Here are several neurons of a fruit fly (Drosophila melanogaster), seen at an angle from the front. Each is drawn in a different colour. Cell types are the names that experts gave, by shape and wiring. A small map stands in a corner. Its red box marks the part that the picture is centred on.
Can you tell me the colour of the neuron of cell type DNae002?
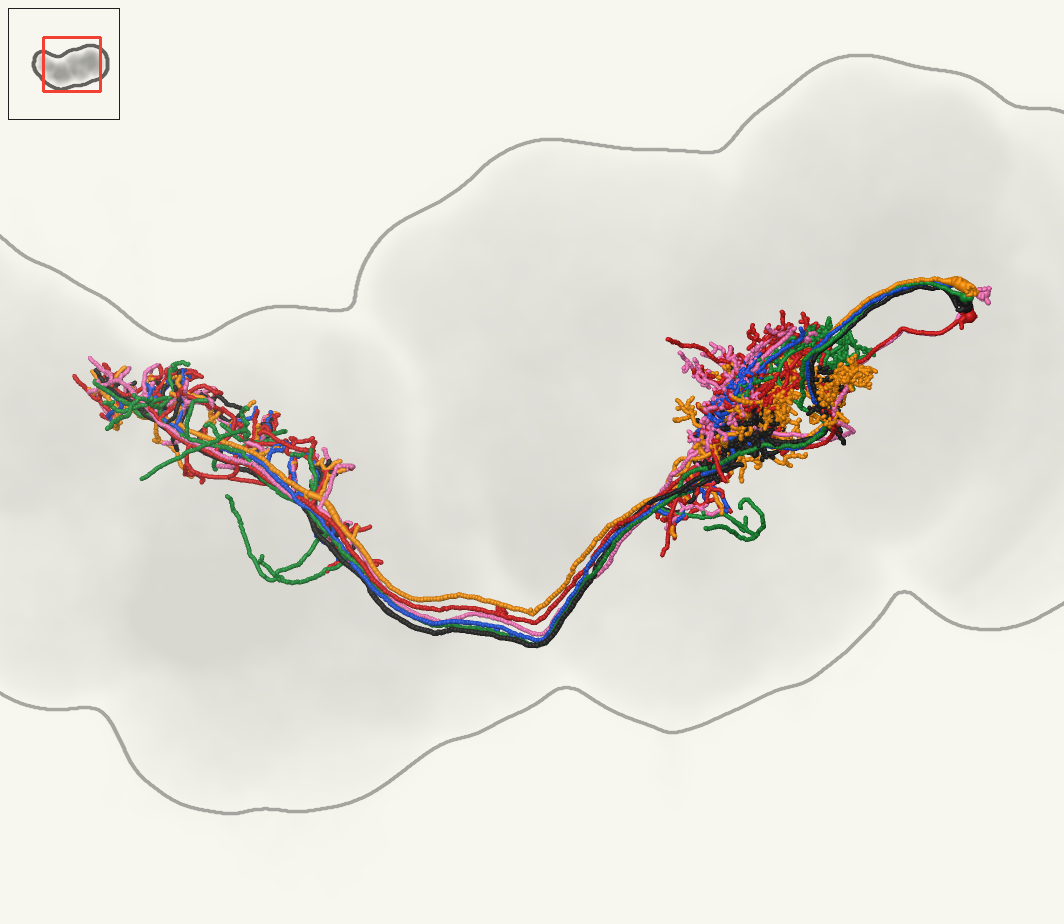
orange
